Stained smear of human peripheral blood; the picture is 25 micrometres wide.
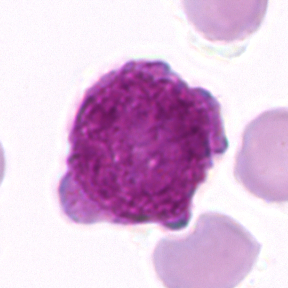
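Atypical promyelocyte at the centre of the field. The nucleus is not divided into lobes. The cytoplasm is scant and shows best as a pale greyish-blue bulge at the lower left, where neither granules nor clear vacuoles can be seen.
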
